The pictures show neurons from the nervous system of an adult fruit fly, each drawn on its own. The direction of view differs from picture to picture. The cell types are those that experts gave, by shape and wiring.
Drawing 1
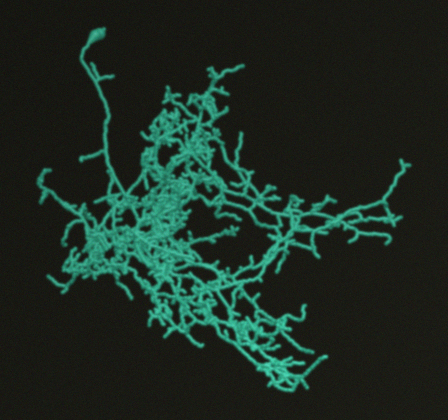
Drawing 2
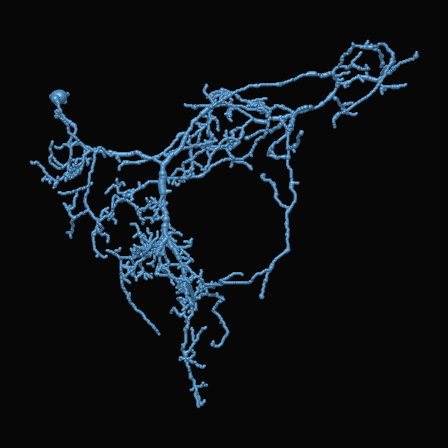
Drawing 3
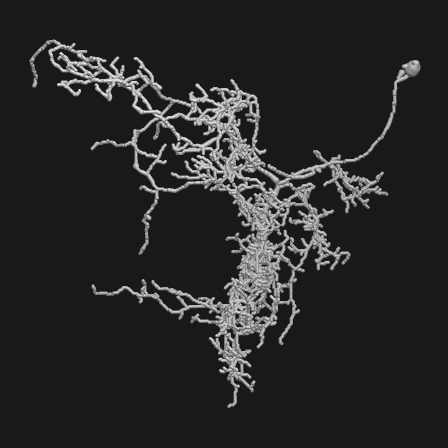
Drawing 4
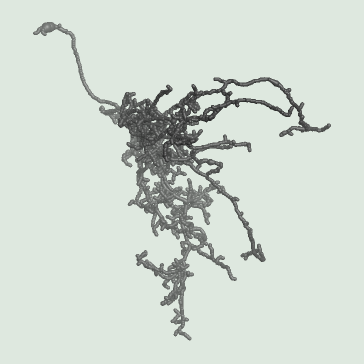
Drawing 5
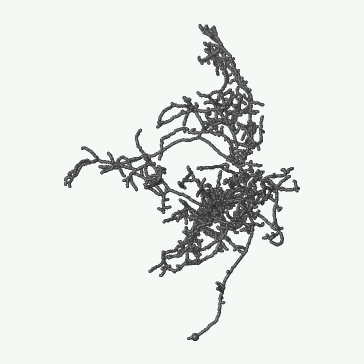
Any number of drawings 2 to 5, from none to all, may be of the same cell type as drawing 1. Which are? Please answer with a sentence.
Drawing 5 is of the same cell type.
